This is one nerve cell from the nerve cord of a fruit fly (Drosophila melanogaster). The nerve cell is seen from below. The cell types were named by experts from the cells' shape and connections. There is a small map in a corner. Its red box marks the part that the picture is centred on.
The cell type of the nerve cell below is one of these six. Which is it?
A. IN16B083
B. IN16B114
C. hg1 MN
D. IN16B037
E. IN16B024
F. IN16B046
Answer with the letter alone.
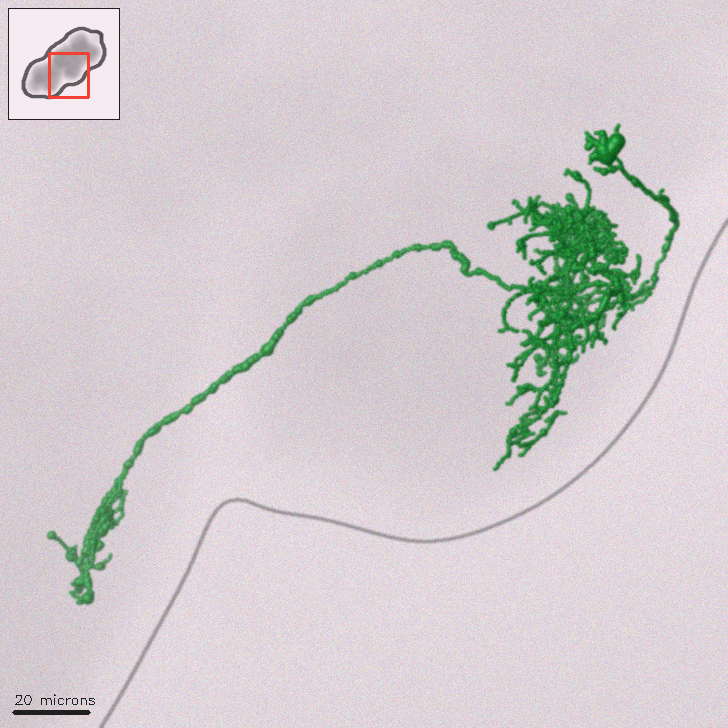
D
